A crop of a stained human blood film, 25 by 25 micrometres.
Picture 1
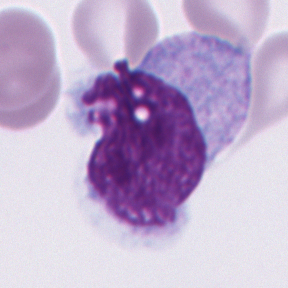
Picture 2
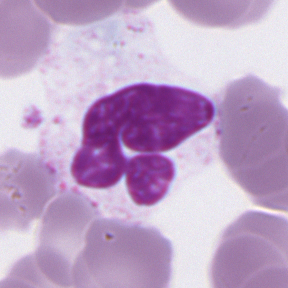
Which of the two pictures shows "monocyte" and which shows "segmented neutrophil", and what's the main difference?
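Picture 1 shows a monocyte; picture 2 shows a segmented neutrophil. The monocyte's nucleus has an irregular outline with a notch on its upper left side, whereas the nucleus of the segmented neutrophil is divided into three lobes, the largest of which lies at the top and is stretched sideways. The monocyte's nucleus measures about 15 by 11 micrometres, and two small round clear spots lie in its upper part. Its cytoplasm is pale blue-grey, while in the segmented neutrophil the cytoplasm is abundant and very pale, almost colourless, with fine pink-violet granules scattered through it. At the left and bottom, the edge of the monocyte is ragged and indistinct.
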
